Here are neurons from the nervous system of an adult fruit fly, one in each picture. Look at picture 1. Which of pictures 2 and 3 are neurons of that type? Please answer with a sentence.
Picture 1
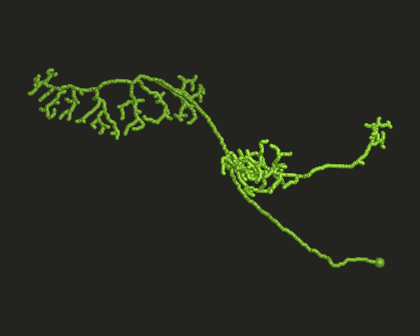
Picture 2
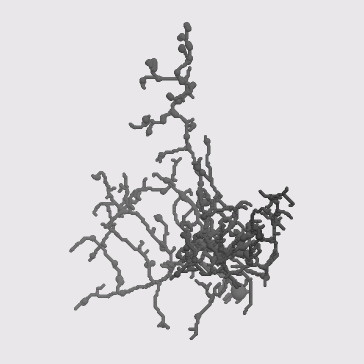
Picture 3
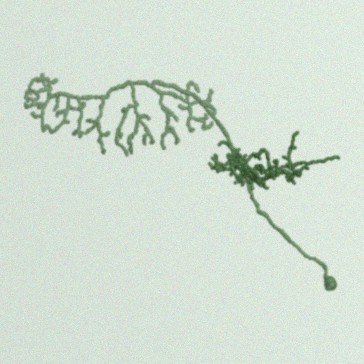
Picture 3 is of the same cell type.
